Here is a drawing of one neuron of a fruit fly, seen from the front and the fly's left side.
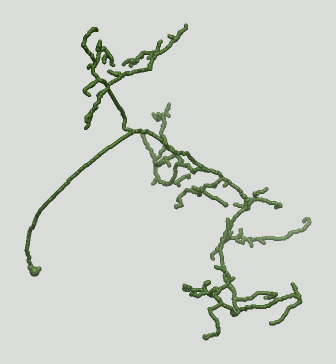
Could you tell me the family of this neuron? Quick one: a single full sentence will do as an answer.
By its family, the neuron is hemilineage LALa1_anterior.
